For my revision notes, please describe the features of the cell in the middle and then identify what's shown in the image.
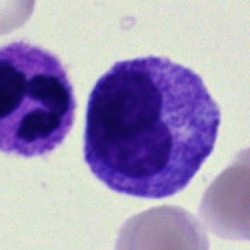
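See how the nucleus sits off-centre toward the left and is indented on its right side, so it looks kidney-like? The purple cytoplasm lies mostly on the right, with a paler area beside the indentation. That cell in the middle is a metamyelocyte.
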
